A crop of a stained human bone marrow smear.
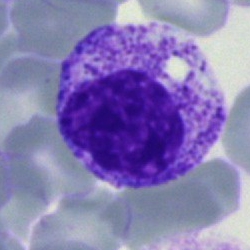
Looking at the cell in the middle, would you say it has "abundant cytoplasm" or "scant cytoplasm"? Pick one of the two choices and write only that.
Abundant cytoplasm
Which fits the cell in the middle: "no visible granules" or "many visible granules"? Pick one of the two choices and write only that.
Many visible granules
